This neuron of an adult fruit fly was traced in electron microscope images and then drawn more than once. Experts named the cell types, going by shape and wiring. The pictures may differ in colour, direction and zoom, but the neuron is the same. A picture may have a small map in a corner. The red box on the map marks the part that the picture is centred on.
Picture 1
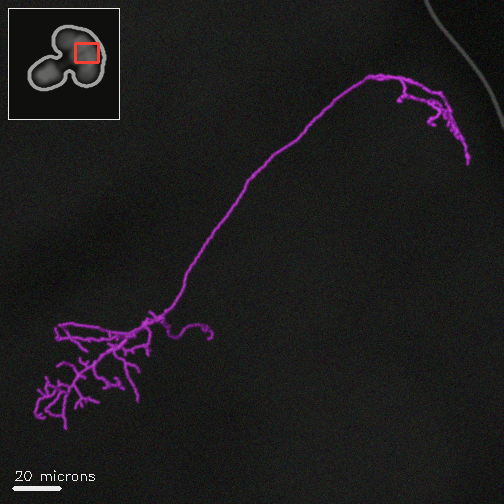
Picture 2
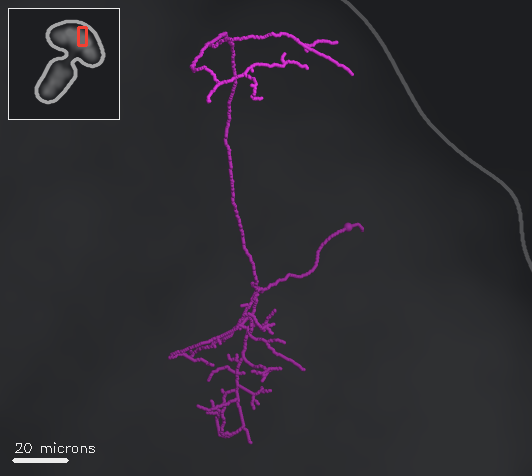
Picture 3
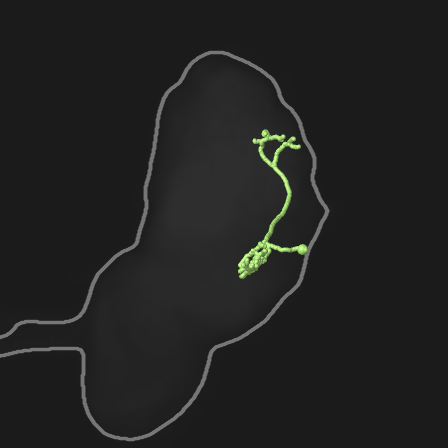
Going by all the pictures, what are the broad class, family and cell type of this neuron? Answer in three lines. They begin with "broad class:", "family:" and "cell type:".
broad class: central-brain intrinsic neuron
family: hemilineage FLAa2
cell type: GNG597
